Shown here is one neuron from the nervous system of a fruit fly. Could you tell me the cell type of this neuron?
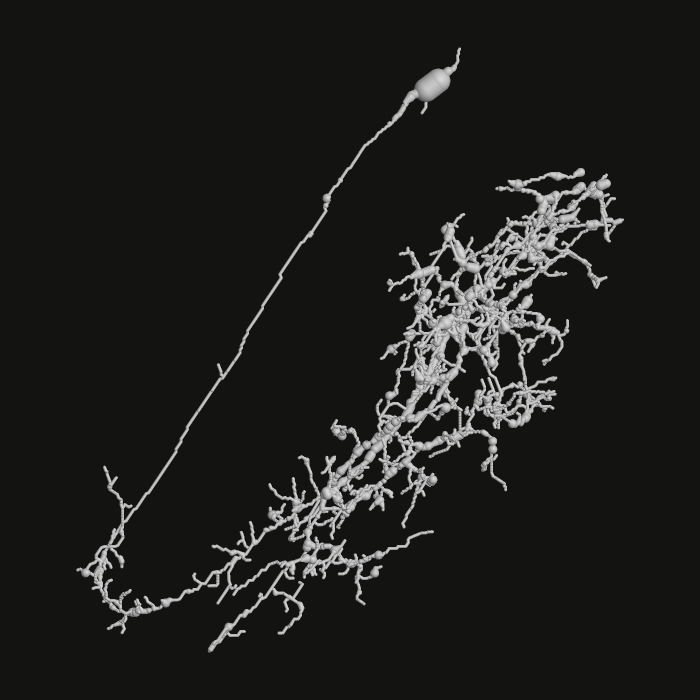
IN12B024_a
